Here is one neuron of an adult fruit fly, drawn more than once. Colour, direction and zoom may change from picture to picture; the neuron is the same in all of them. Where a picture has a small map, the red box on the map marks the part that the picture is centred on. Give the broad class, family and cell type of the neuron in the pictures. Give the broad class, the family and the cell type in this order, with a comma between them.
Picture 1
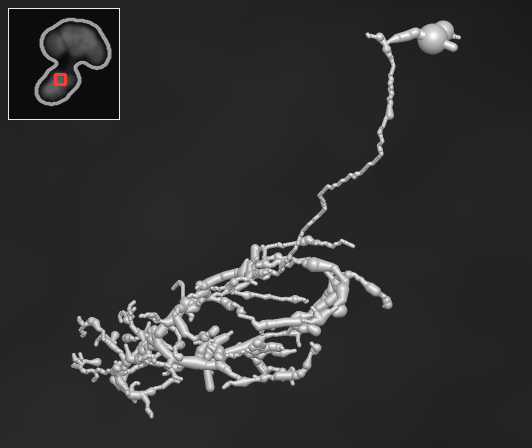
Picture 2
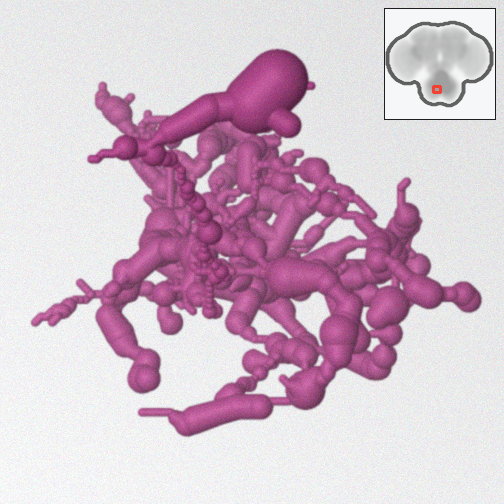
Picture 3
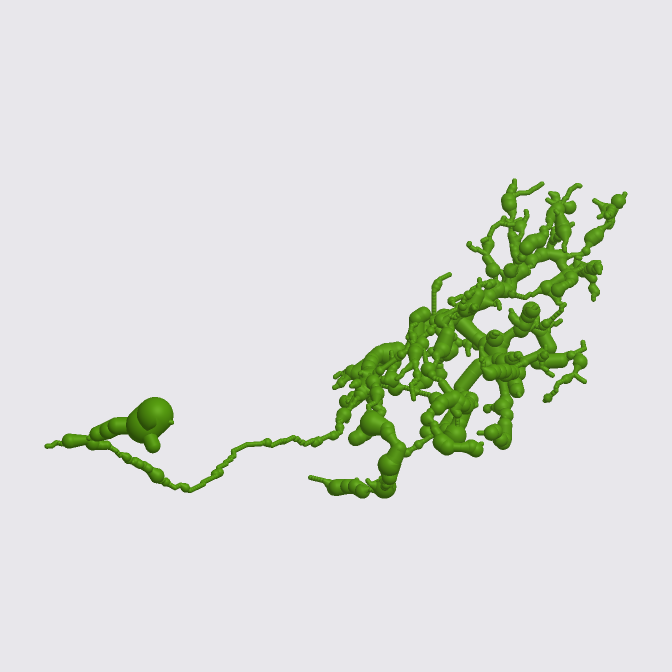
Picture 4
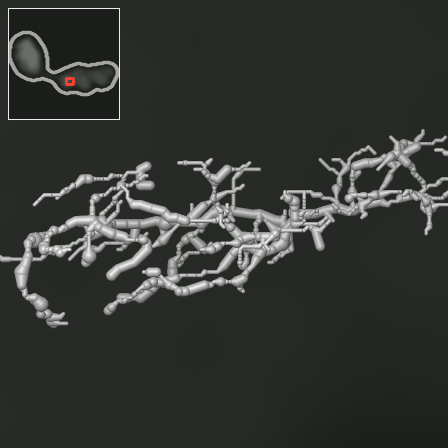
nerve-cord intrinsic neuron, hemilineage 09A, IN09A017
